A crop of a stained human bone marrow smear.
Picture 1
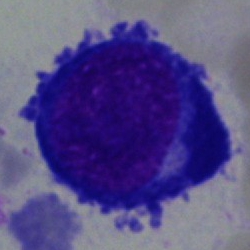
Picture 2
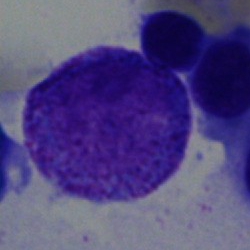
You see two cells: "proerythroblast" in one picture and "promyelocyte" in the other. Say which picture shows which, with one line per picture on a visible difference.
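Picture 1 is a proerythroblast. No distinct granules are visible in the cytoplasm.
Picture 2 is a promyelocyte. Coarse purple granules are packed over the whole cell.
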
